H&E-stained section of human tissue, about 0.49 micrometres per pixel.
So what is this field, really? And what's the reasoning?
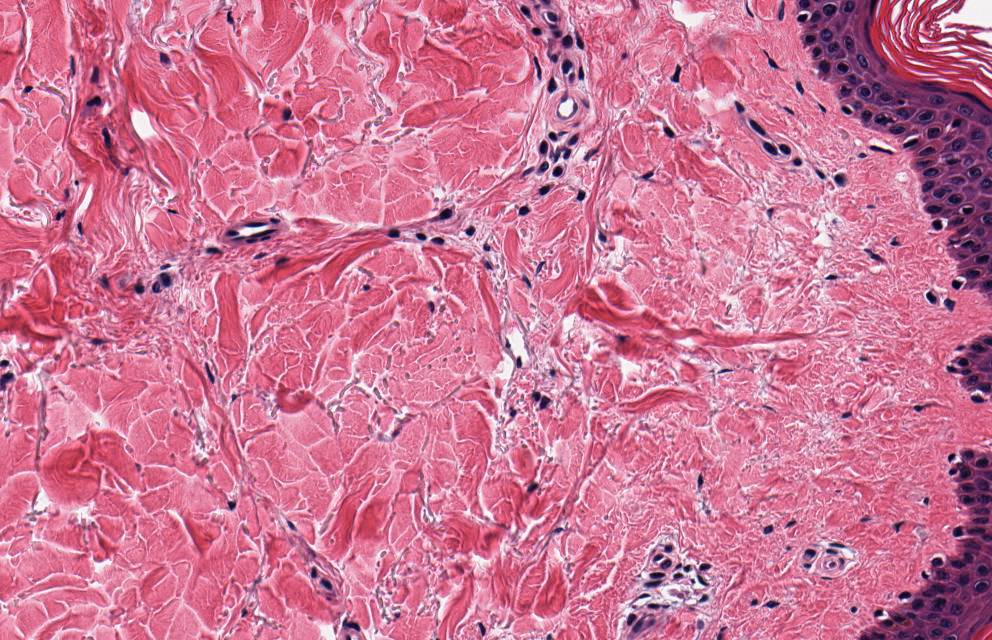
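Dermis, beside a strip of stratified squamous epithelium along the right edge. Thick, deeply eosinophilic collagen bundles run in many directions; stromal cells sparse, nuclei small, dark, elongated.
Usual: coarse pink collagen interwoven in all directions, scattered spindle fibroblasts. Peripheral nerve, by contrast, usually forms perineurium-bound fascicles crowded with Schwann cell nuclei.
Wavy laminated pink keratin on epithelial surface, top right.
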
